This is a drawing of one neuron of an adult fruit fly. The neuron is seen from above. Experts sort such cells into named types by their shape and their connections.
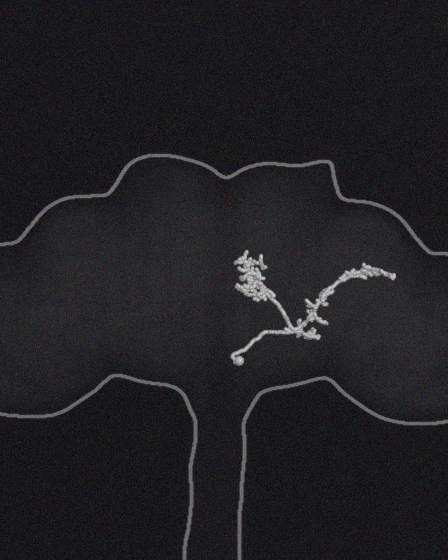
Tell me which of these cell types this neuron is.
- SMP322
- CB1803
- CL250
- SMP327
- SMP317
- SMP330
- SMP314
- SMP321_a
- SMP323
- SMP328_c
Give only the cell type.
SMP317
